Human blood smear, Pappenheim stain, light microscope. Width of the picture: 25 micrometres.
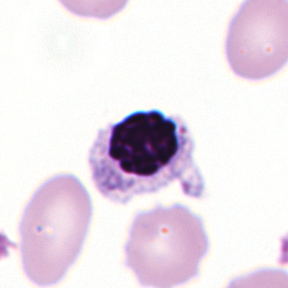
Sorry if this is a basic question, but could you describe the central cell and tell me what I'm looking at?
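Here the nucleus is roughly round, its edge slightly knobbly. Pale lilac cytoplasm sits mostly below and to the left of it. The outline is irregular and ragged rather than smoothly round, and a blunt cytoplasmic projection sticks out from the lower right. It's a normoblast.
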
